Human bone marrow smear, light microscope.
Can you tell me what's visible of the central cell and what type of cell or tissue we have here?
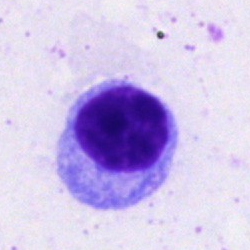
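Right away I notice the nucleus is off-centre, pushed toward the top of the cell. Its chromatin is dense and stains dark purple. The cytoplasm stains blue, and I see no distinct granules in it. This one is a lymphocyte.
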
